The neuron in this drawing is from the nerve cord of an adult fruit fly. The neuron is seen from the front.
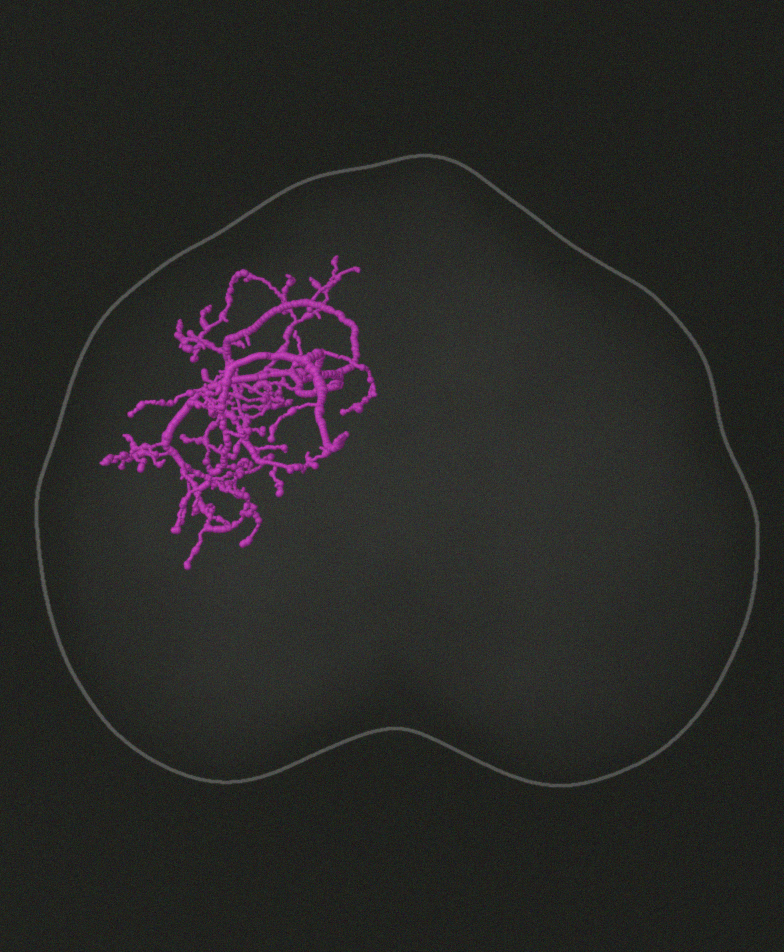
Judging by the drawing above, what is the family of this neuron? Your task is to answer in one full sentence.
One member of family hemilineage LB12 is this neuron.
